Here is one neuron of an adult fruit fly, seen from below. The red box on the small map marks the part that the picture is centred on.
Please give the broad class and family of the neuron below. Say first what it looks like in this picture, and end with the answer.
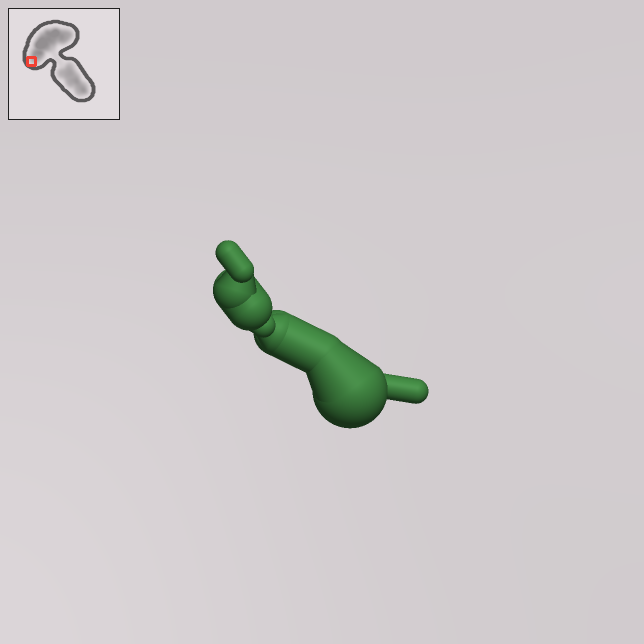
It lies in the brain. The drawing shows no cell body. This is a photoreceptor or other optic-lobe sensory neuron. The name of its family is class visual.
